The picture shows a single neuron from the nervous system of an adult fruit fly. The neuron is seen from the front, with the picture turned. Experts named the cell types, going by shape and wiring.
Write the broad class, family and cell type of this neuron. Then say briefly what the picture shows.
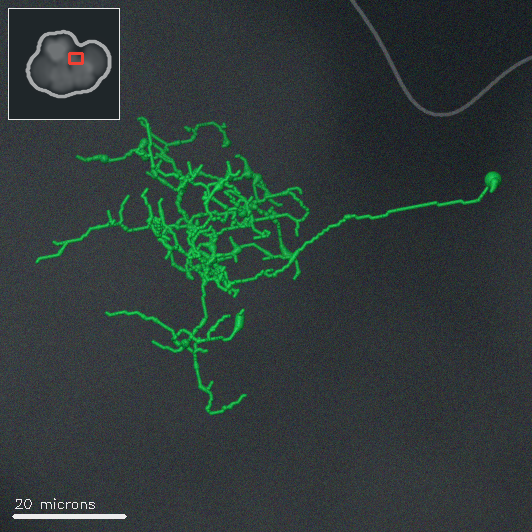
This is a central-brain intrinsic neuron. Its family is hemilineage TRdl_b. The cell type is GNG270. By the scale bar it is about 85 microns wide in this view. The picture shows dozens of branch ends.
